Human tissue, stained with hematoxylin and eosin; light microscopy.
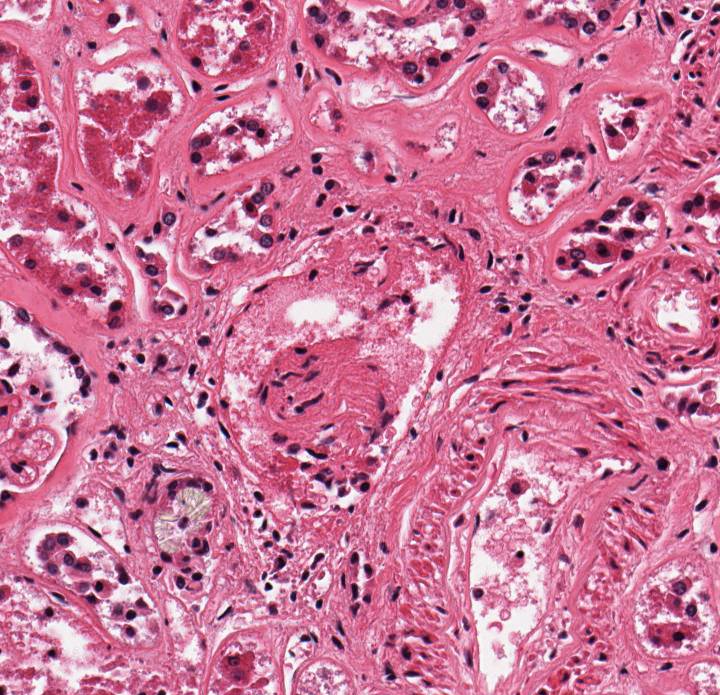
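Renal cortex, H&E: rounded tubular profiles crowd the field, set in interstitial tissue around a single larger rounded structure in the centre. The tubule cells have granular eosinophilic cytoplasm and round dark nuclei, and between tubules you'll see dense pink fibrous stroma with scattered small dark nuclei. Off to the right of the central structure, elongated spindle cells run in parallel diagonal bundles.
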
